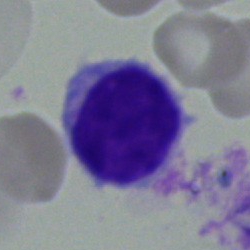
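Lymphocyte, the central cell in a stained human bone marrow smear. Dense, dark purple chromatin fills the nucleus throughout. The cytoplasm forms only a thin pale blue-lavender rim, widest at the upper left. A small pointed cytoplasmic tag projects from the right edge of the cell.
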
